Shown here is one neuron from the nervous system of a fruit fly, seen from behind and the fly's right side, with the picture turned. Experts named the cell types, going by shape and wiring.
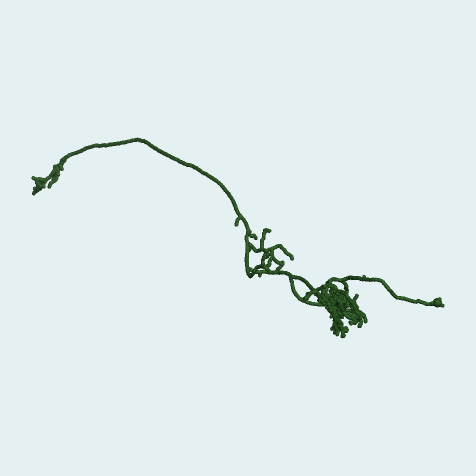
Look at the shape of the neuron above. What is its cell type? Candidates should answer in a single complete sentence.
In terms of cell type, the neuron is ANXXX171.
